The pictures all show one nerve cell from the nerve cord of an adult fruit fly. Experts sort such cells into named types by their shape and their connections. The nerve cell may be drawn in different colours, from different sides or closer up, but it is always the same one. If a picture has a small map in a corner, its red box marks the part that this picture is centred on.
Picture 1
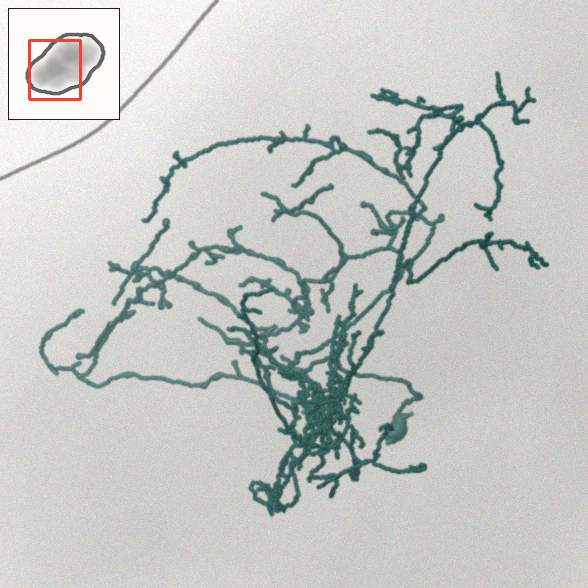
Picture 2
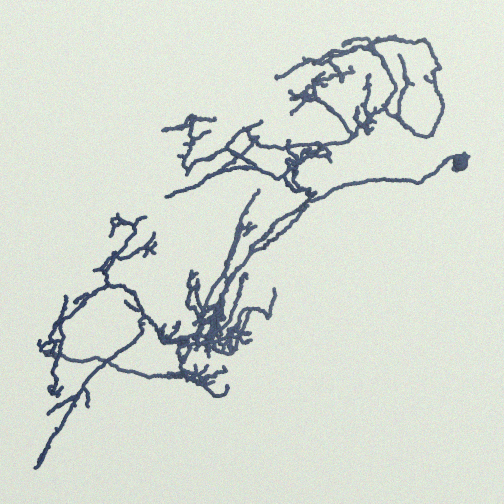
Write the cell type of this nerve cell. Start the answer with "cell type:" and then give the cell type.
cell type: INXXX245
